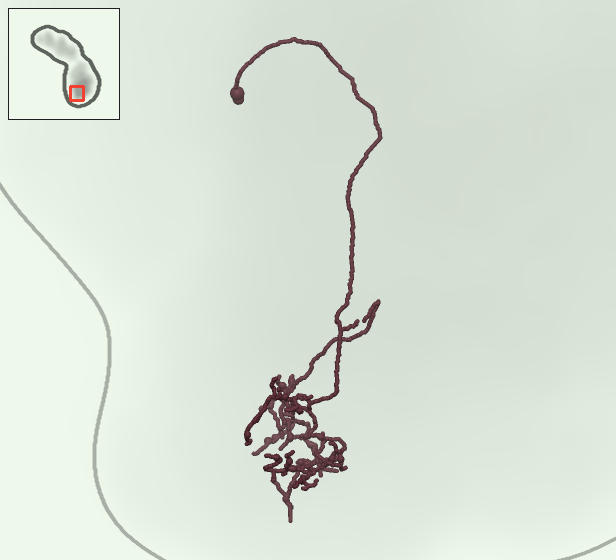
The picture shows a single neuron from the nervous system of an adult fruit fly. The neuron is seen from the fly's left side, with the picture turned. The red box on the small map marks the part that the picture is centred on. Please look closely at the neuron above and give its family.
hemilineage VPNp&v1_posterior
